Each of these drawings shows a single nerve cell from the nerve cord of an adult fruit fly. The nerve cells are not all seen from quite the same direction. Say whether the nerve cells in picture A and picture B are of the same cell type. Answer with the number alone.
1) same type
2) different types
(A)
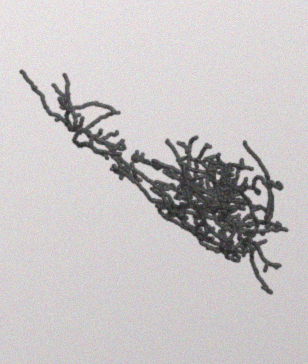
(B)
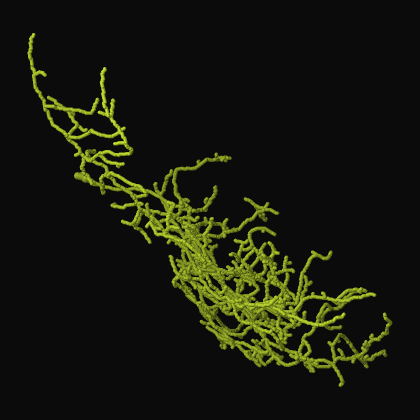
1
